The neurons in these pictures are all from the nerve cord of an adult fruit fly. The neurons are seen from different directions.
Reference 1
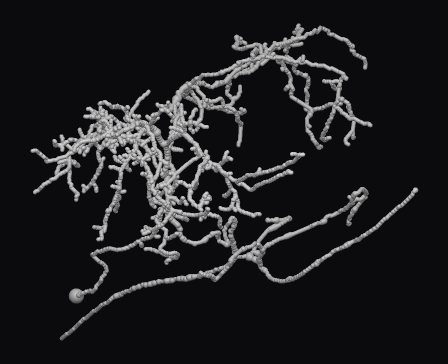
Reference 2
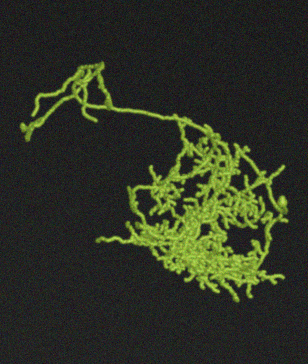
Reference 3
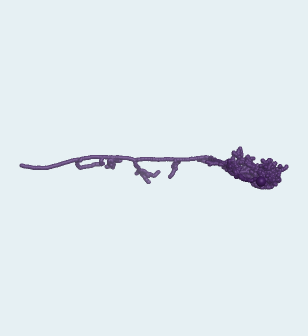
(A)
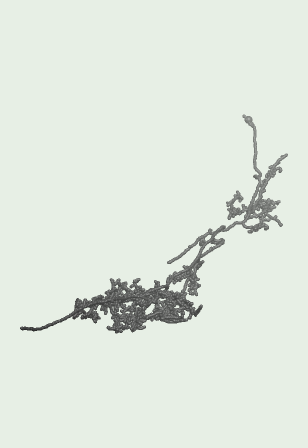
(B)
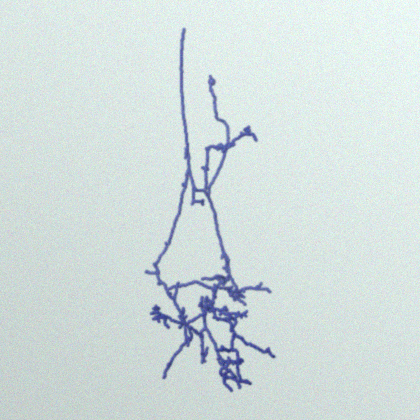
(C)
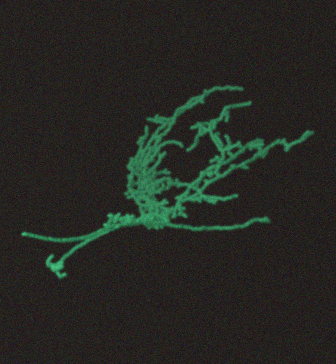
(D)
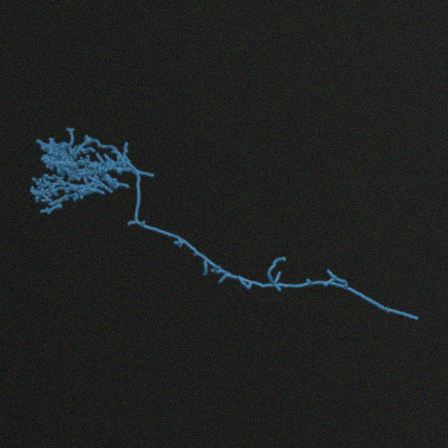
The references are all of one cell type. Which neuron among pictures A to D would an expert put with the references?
D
